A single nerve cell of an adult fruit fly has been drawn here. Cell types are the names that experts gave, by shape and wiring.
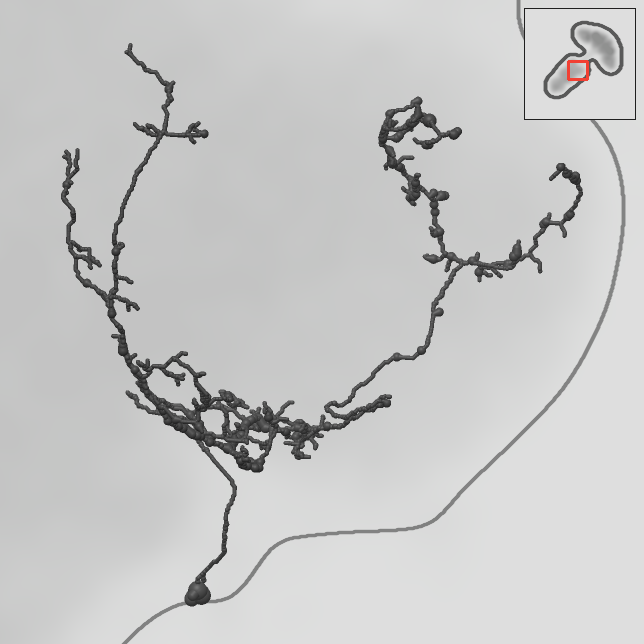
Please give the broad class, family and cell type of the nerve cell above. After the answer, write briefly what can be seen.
It is a nerve-cord intrinsic neuron. The family is hemilineage 03A. The cell type is IN03A072. It is in the nerve cord and does not reach the brain. The picture shows dozens of branch ends.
